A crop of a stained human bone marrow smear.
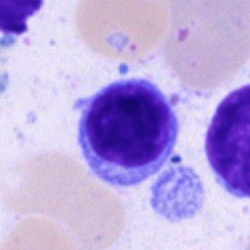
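Lymphocyte, the central cell. The nucleus sits toward the top of the cell, leaving a wider band of cytoplasm below it. Its chromatin is dense and dark purple. The cytoplasm forms a narrow rim around the nucleus and stains blue.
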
